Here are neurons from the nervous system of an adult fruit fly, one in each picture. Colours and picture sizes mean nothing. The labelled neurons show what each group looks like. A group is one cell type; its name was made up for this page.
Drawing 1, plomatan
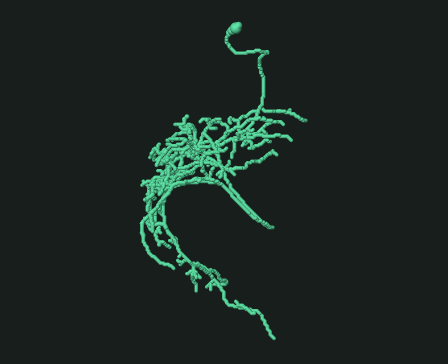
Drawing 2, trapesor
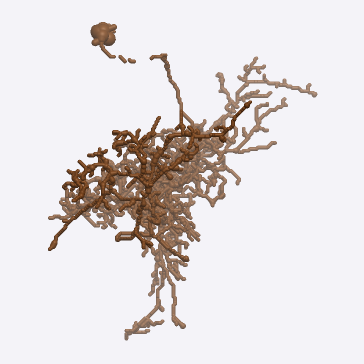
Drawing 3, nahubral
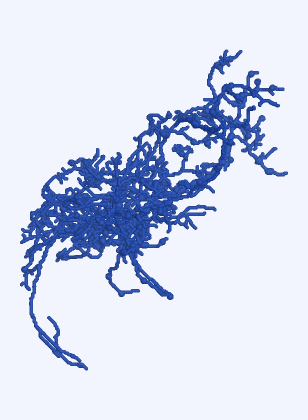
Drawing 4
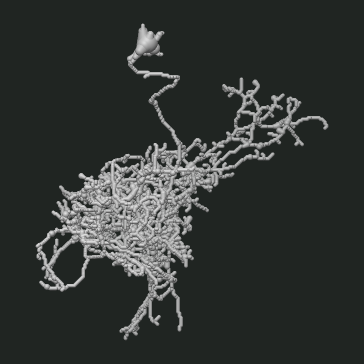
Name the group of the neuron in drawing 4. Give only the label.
trapesor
